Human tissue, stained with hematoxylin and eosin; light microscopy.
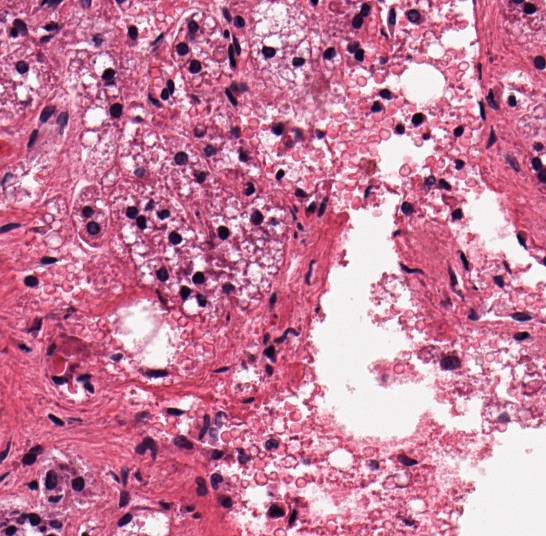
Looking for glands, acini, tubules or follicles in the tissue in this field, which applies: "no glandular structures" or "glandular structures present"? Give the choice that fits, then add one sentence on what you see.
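No glandular structures. No glands or epithelium-lined structures are seen anywhere in the field.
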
